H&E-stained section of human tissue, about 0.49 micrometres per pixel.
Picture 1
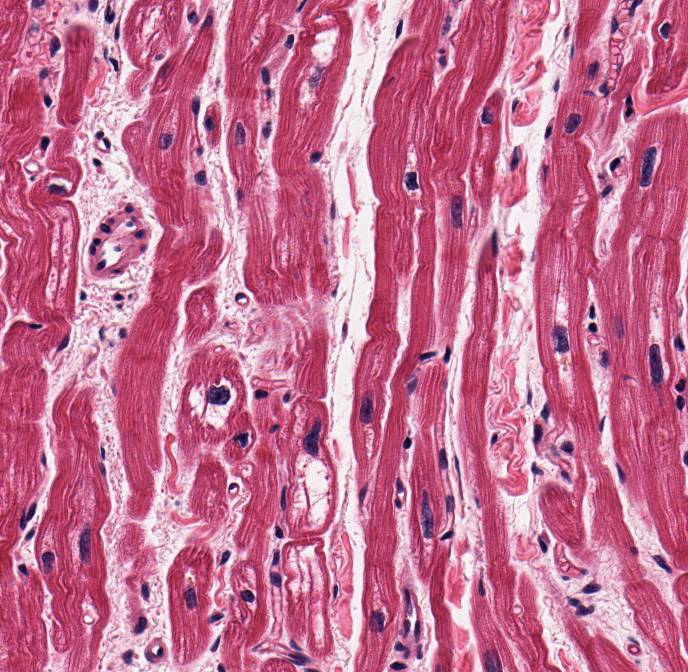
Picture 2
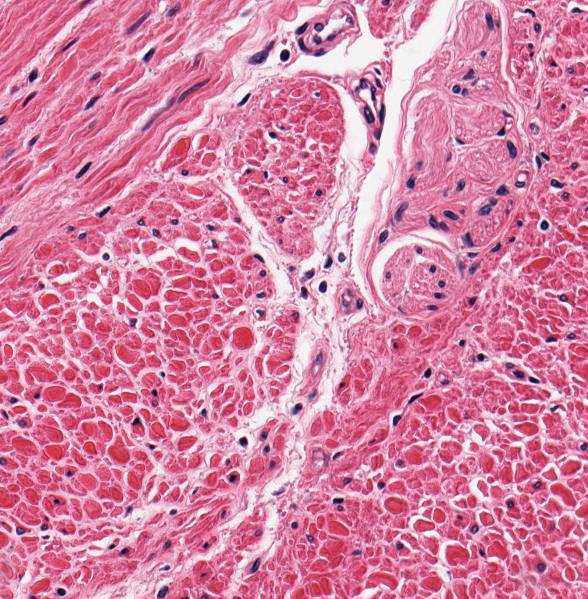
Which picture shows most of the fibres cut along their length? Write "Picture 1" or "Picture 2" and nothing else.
Picture 1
